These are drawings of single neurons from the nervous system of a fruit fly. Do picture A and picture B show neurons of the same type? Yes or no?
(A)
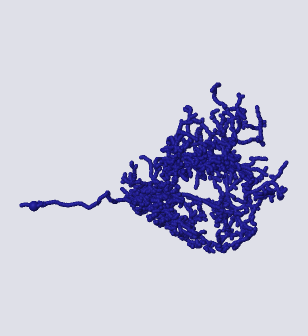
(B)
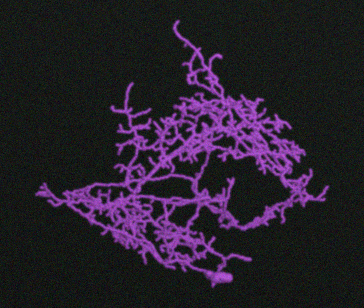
no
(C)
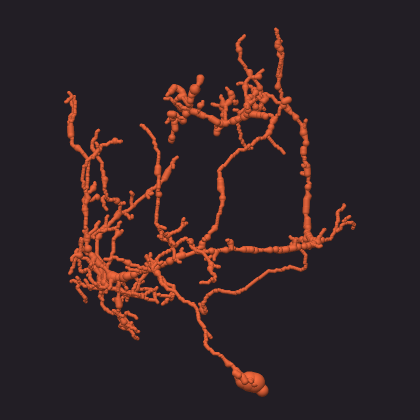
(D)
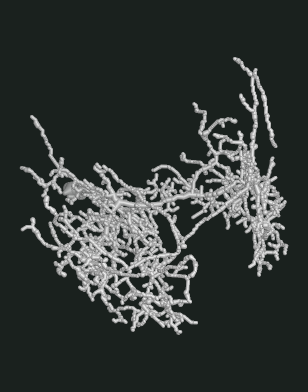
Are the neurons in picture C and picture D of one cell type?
no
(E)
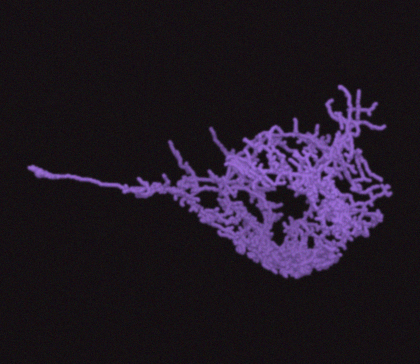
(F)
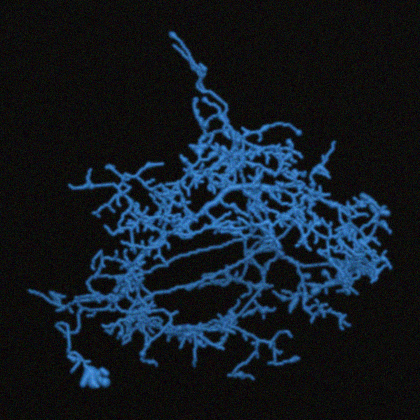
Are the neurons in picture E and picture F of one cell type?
no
